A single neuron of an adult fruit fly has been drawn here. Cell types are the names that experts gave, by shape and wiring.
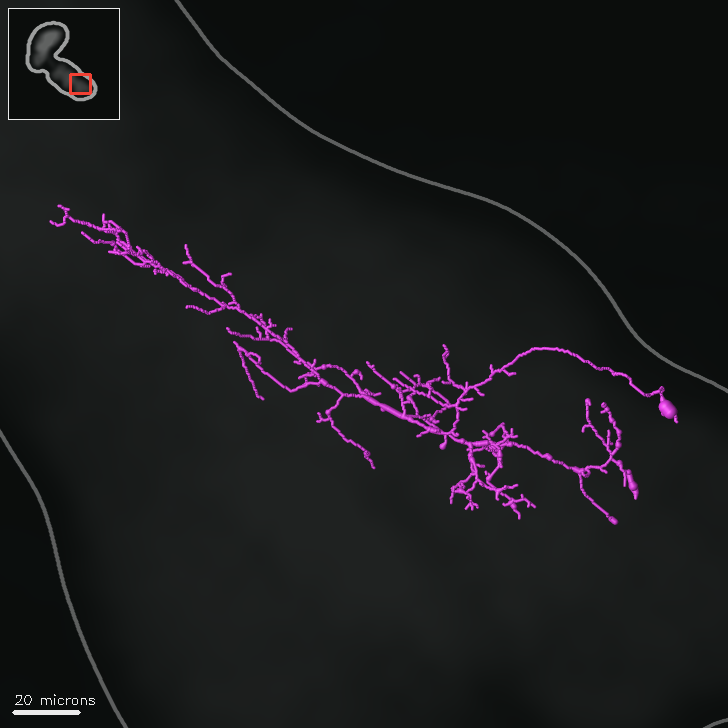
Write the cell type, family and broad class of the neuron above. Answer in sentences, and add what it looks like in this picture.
It is of cell type IN19A100. Its family is hemilineage 19A. Its broad class is nerve-cord intrinsic neuron. It is in the nerve cord and does not reach the brain. By the scale bar it is about 200 microns wide in this view. Dozens of branch ends can be seen.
